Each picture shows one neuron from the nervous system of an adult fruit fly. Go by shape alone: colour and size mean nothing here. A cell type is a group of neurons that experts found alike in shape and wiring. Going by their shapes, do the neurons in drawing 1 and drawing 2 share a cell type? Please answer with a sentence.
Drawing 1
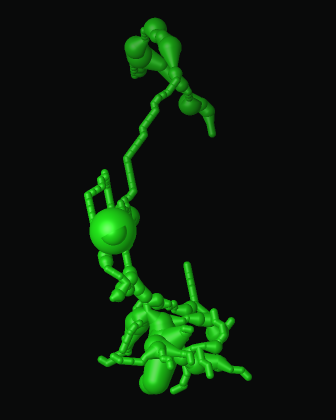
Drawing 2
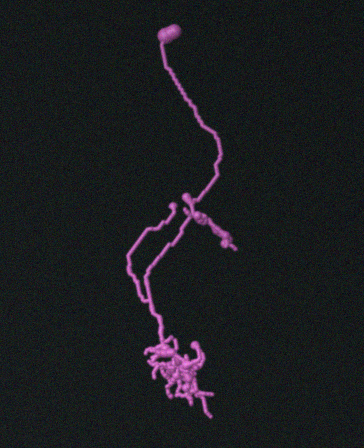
They are of the same cell type.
